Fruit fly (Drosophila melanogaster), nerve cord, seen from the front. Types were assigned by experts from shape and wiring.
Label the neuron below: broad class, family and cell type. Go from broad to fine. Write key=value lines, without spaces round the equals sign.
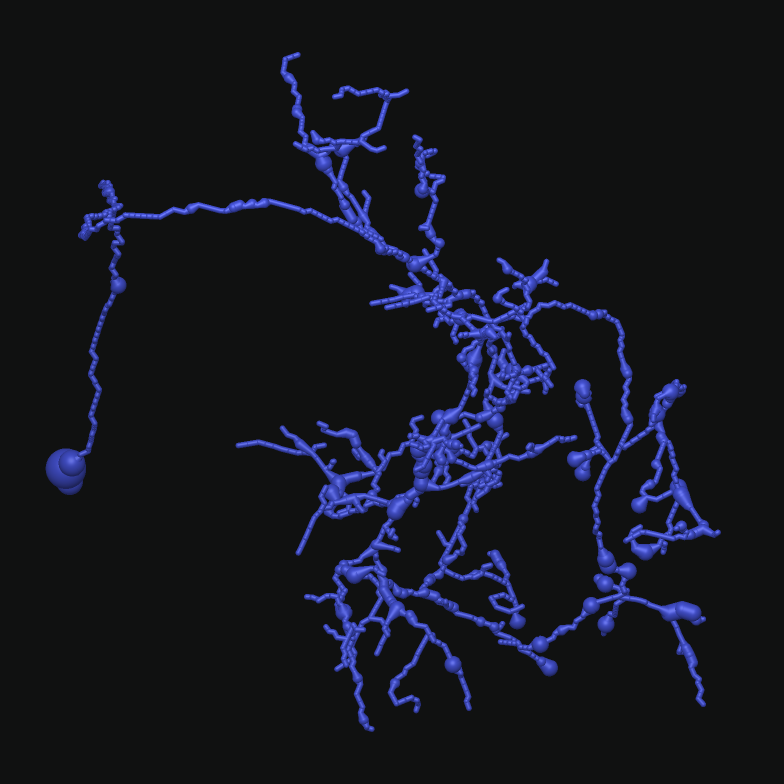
broad_class=nerve-cord intrinsic neuron
family=hemilineage 12B
cell_type=IN12B074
